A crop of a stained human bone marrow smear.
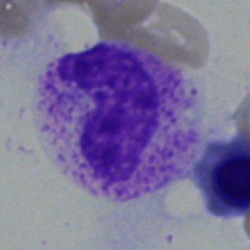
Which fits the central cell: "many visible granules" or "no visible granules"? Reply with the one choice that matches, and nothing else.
Many visible granules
